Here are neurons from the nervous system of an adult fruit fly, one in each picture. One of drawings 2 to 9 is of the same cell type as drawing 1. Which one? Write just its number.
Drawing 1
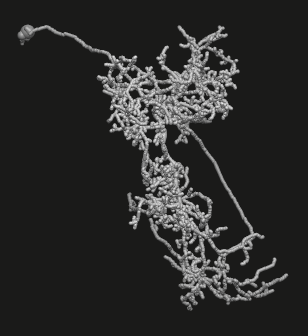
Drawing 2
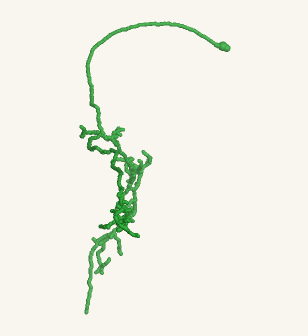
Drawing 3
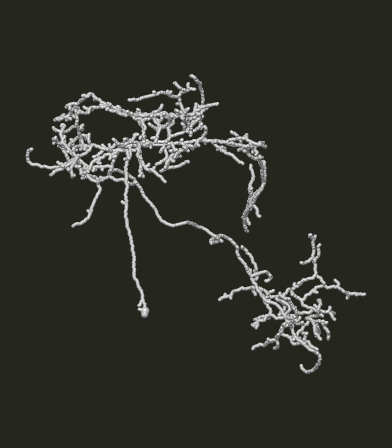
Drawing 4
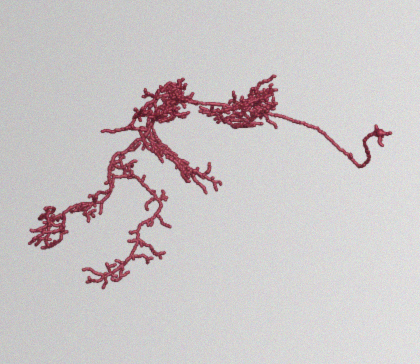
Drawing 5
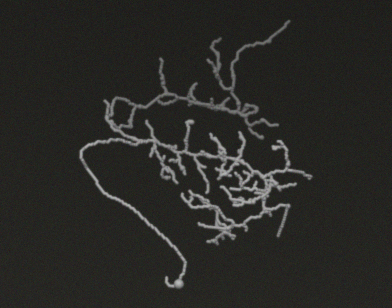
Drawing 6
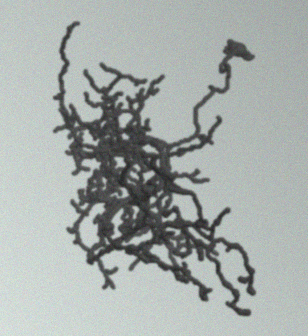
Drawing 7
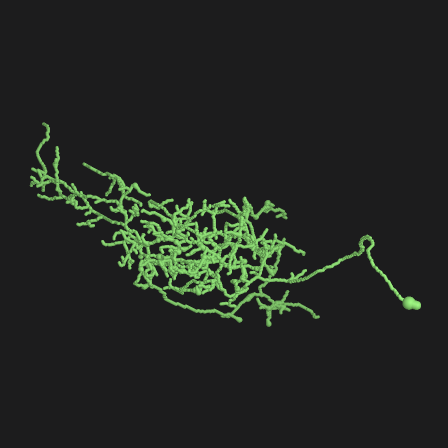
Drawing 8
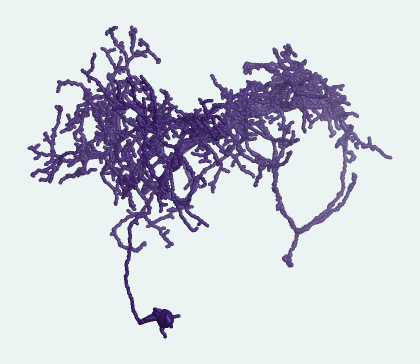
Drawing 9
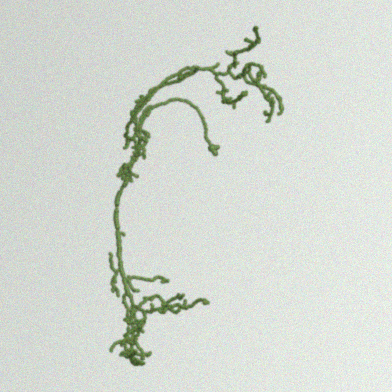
8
